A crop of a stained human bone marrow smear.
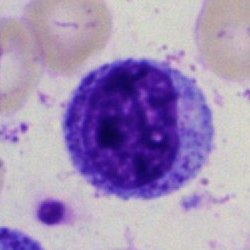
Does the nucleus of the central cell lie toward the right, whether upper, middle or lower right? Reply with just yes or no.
No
